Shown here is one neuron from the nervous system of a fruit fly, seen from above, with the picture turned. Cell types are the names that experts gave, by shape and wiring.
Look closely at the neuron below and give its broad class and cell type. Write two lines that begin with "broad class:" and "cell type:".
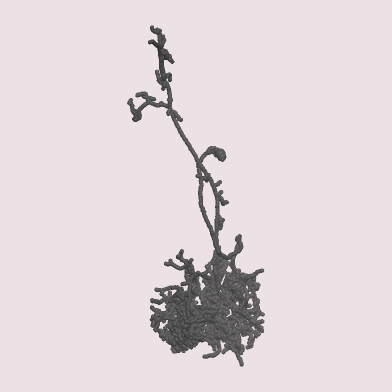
broad class: nerve-cord intrinsic neuron
cell type: INXXX044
